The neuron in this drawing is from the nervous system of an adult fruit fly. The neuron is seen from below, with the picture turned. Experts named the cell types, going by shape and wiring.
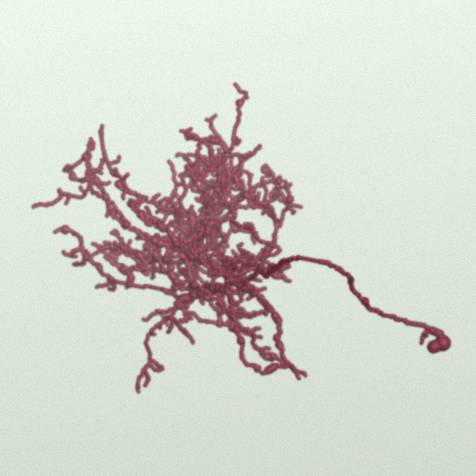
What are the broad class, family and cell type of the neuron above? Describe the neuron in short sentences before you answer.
The cell body can be seen at the lower right of the picture. As drawn here it is wider than it is tall. Its broad class is central-brain intrinsic neuron. The family is LHAV. Its cell type is LHAV4l1.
